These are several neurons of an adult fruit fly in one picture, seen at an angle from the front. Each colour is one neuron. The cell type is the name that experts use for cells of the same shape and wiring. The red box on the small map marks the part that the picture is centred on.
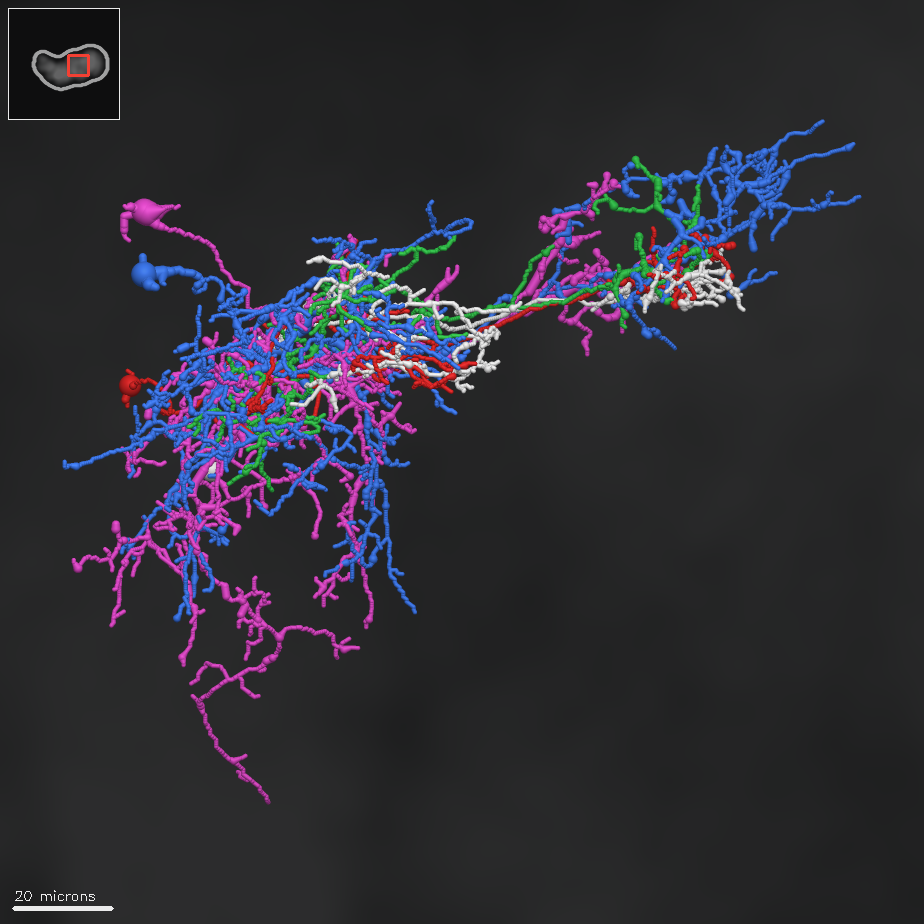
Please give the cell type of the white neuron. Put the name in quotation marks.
"CB4206"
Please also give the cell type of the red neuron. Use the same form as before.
"CB4095"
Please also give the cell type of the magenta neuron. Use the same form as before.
"PS276"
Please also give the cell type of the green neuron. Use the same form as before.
"CB2783"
